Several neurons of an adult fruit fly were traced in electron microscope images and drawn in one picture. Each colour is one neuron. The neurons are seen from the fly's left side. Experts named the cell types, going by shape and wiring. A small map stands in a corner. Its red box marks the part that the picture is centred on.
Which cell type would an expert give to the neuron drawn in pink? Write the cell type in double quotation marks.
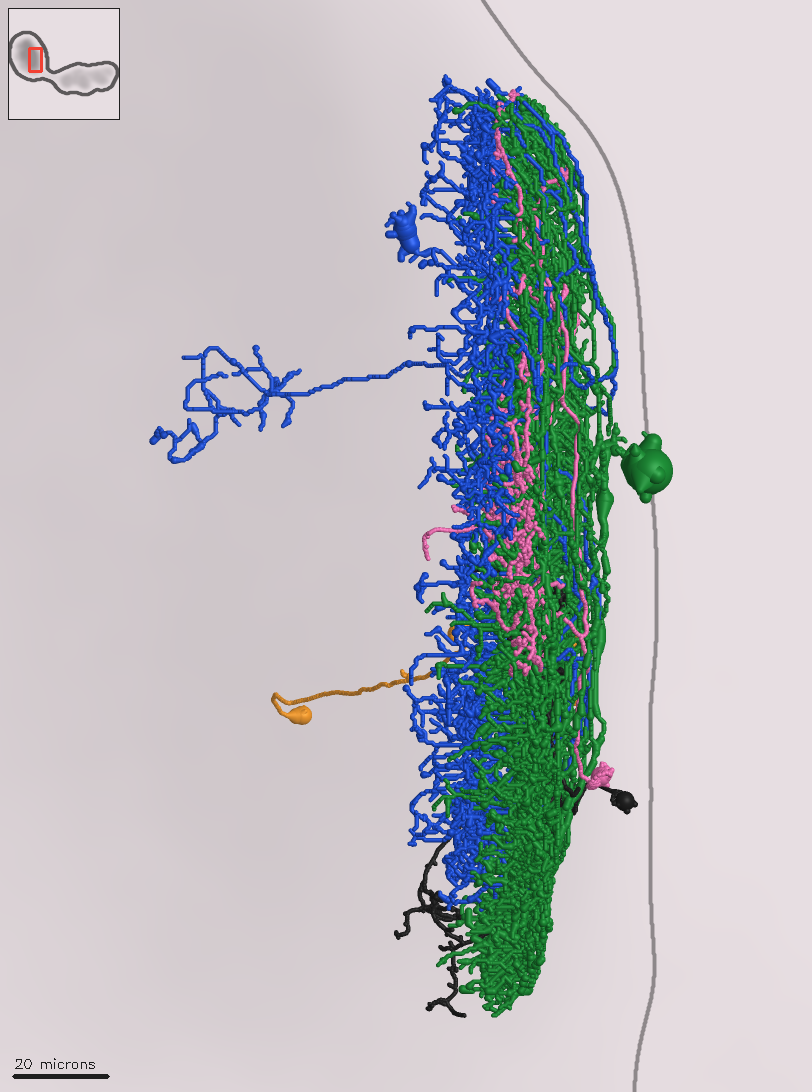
"LPi3b"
